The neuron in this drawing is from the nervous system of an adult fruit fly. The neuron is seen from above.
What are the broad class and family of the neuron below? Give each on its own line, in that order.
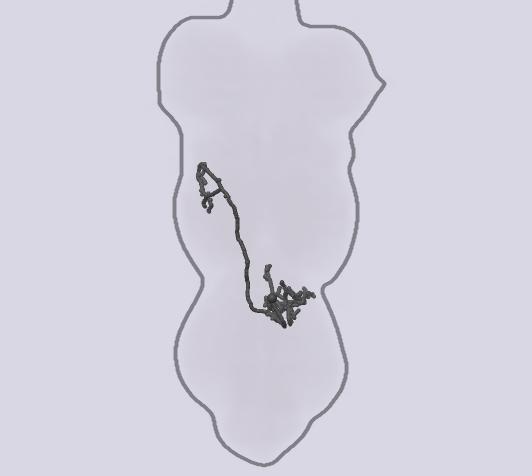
nerve-cord intrinsic neuron
hemilineage 19B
